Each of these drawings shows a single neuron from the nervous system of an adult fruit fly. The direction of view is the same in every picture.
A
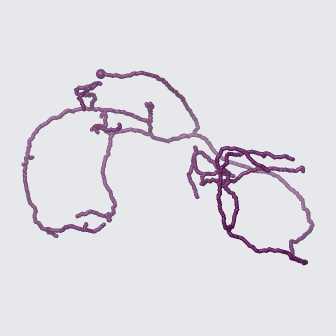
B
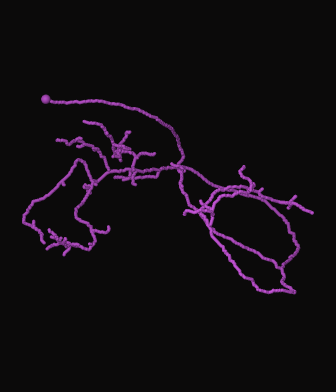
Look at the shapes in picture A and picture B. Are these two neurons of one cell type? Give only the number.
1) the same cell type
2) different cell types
1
